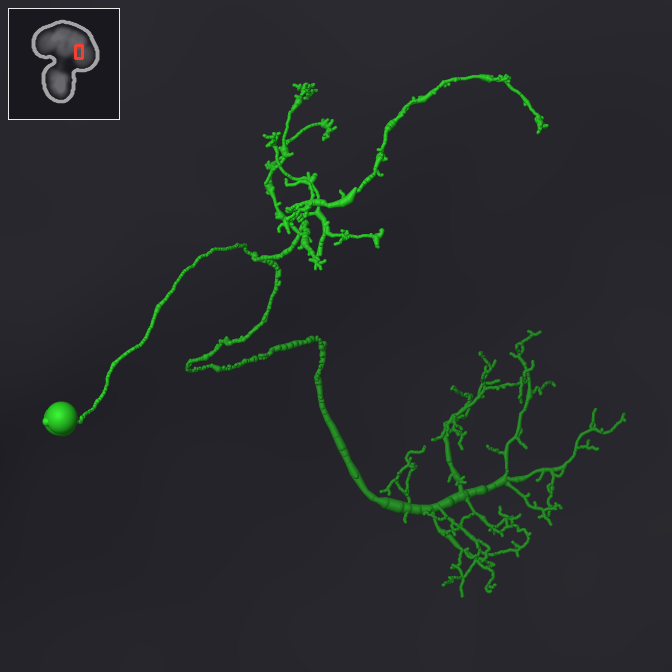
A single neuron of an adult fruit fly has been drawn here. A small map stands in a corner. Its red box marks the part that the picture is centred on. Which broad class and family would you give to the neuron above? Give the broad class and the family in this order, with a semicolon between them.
visual projection neuron; LC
